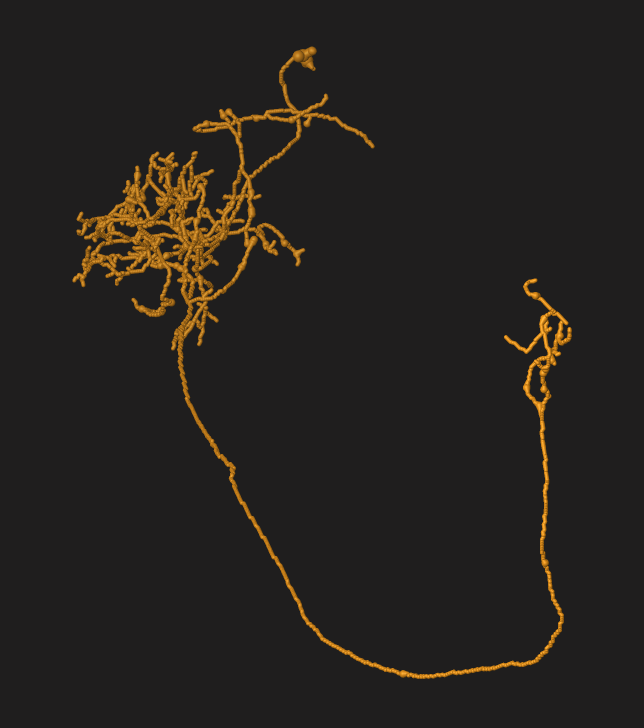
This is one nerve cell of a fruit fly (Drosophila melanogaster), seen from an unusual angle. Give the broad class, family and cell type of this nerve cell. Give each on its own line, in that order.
central-brain intrinsic neuron
hemilineage VLPl&d1_lateral
CB1000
